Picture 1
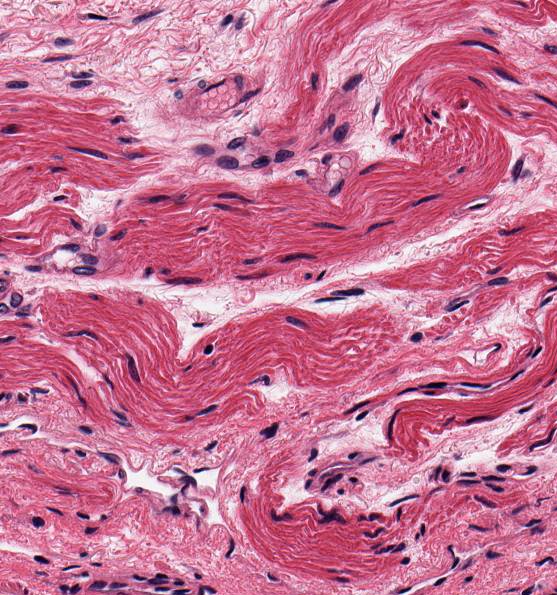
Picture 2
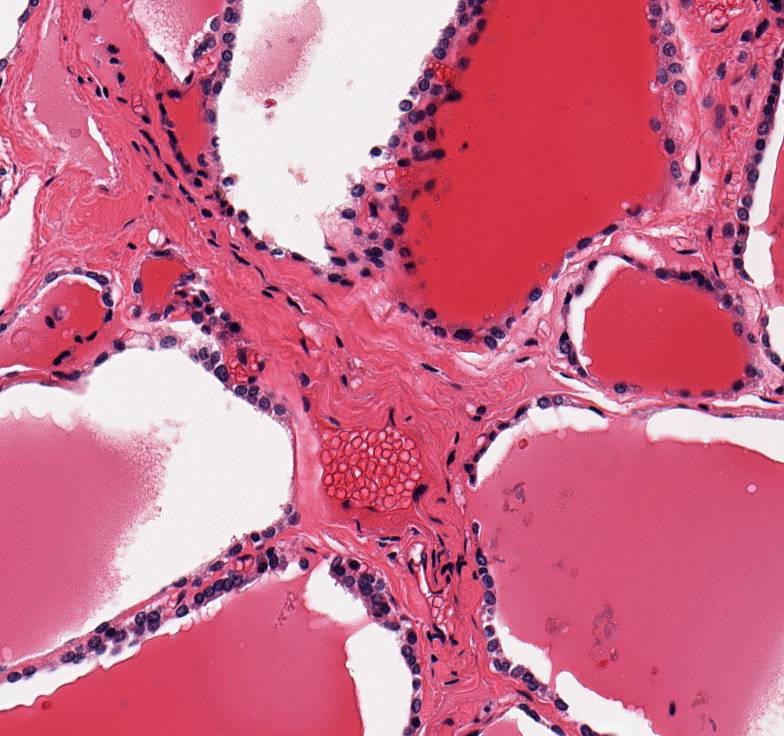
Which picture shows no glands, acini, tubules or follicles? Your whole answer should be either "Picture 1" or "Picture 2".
Picture 1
